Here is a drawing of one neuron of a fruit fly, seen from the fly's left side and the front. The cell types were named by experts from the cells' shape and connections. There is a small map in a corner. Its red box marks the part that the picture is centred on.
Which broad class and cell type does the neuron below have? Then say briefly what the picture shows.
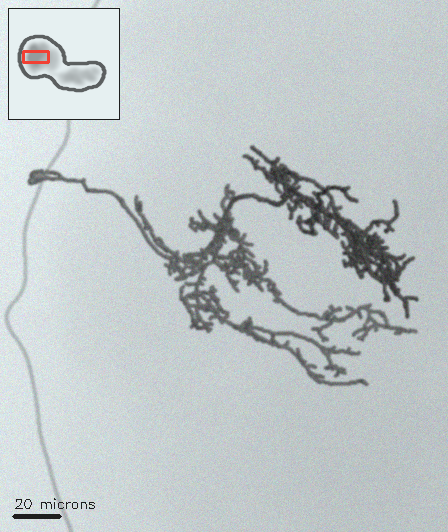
Its broad class is central-brain intrinsic neuron. Its cell type is LAL116. By the scale bar it is about 170 microns wide in this view. Dozens of branch ends can be seen.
